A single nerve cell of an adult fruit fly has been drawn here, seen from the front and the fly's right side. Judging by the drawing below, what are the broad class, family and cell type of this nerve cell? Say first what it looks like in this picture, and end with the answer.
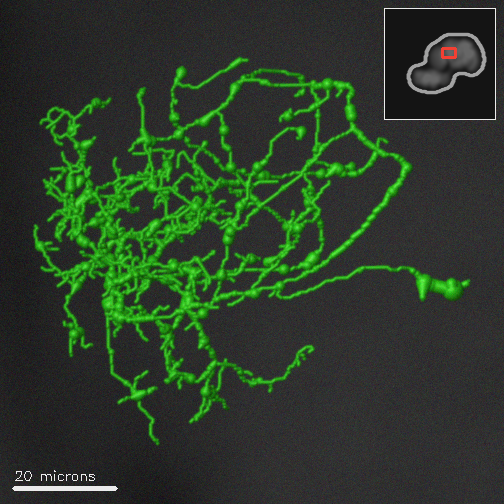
The cell body is on the right of the picture. From left to right in the picture it spans about 85 microns. The picture shows more than a hundred branch ends. It is a central-brain intrinsic neuron. The family is hemilineage VLPa1_lateral. The cell type is AVLP311_a1.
